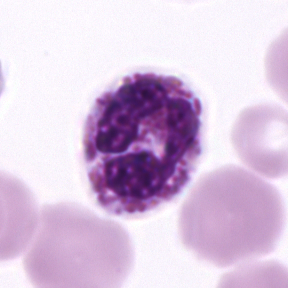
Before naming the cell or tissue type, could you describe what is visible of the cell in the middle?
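You've got a smooth oval outline here. The nucleus splits into two large lobes, one sitting above the other, with a pale gap between them in the centre of the cell. The chromatin is dark purple and coarsely clumped. That's an eosinophil.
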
